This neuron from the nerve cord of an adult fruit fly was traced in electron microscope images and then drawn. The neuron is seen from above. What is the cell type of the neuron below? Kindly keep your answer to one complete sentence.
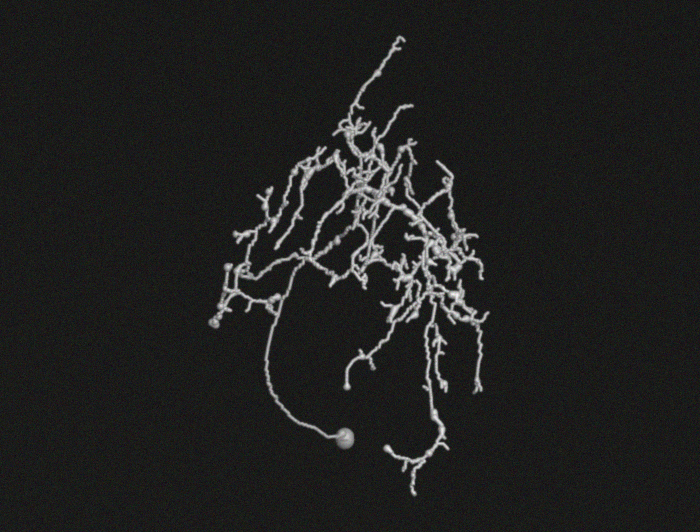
The cell type for the neuron is IN16B077.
